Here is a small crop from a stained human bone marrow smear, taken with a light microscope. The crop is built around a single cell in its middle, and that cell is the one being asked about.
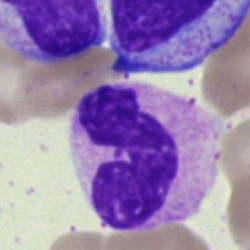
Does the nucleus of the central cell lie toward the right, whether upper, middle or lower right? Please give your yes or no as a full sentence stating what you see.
No, the nucleus is not toward the right; it lies toward the left.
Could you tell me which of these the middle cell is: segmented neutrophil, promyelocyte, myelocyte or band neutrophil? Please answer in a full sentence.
The cell positioned in the middle of the field is a segmented neutrophil.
